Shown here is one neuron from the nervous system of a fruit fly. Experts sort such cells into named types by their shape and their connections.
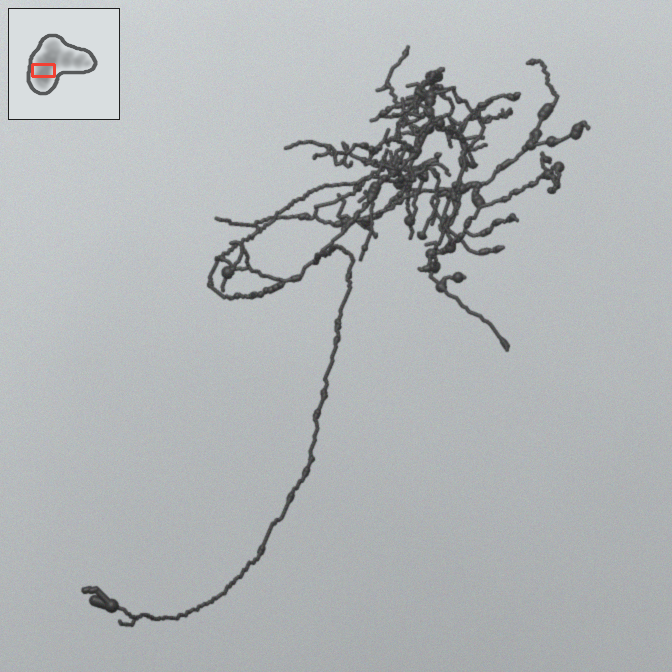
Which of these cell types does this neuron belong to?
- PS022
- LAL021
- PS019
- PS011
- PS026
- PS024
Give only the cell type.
PS024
